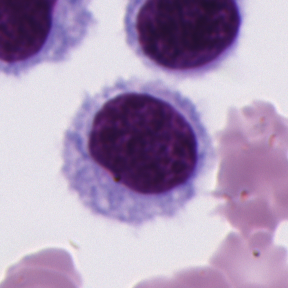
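Hairy cell, the nucleated cell at the centre, taken feature by feature. Its outline is roughly round, and its margin is fringed all around with many short, fine, irregular projections. The nucleus is oval, without lobes or deep indentations, and shows no visible nucleoli.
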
